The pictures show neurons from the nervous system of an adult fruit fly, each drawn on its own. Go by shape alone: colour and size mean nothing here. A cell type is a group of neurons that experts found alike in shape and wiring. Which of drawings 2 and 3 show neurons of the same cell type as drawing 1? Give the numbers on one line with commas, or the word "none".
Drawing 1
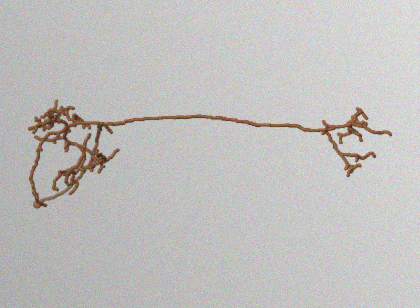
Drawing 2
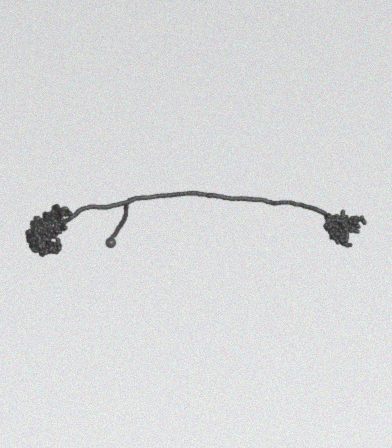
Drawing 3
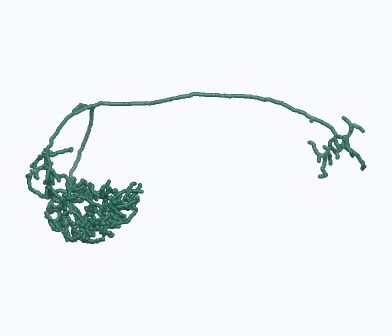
none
